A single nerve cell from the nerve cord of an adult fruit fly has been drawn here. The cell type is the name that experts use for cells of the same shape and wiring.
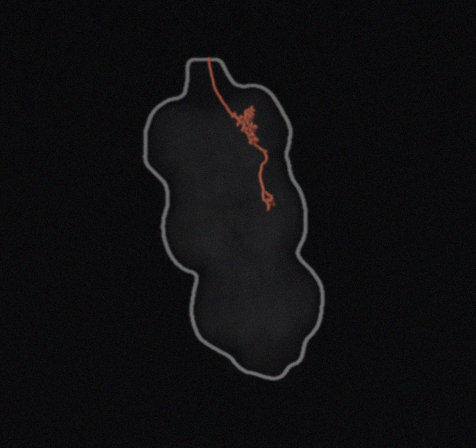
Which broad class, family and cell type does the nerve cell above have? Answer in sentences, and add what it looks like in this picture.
Its broad class is descending neuron. The family is hemilineage MD3. The cell type is DNge101. The drawing shows no cell body. In this view it is taller than it is wide.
